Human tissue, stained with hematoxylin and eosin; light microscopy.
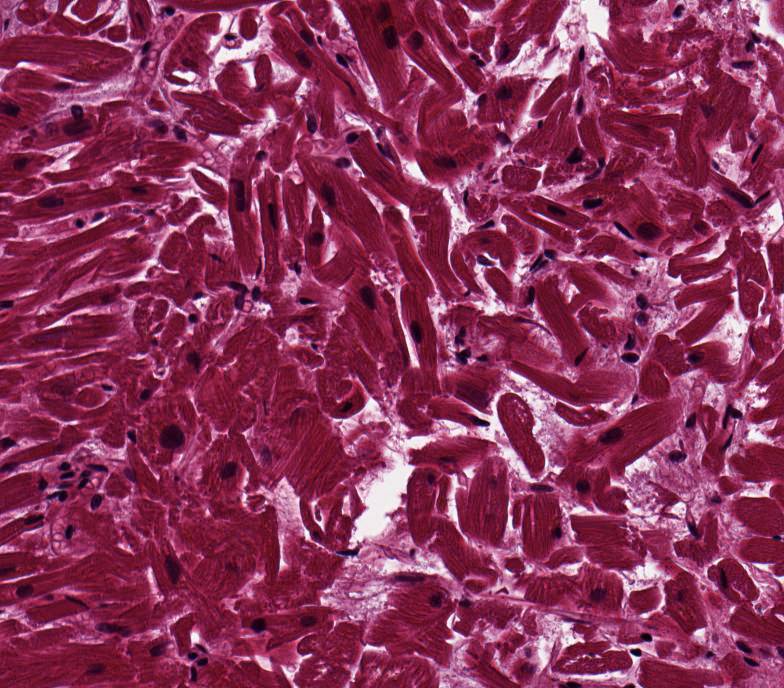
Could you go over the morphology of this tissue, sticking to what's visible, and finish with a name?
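Muscle fibres here run every which way, cut lengthwise, obliquely and across. Some branch and join their neighbours. The narrow spaces between fibres hold scattered small, dark, elongated nuclei of interstitial cells. Not a single fat cell in the field. It's the left ventricle of the heart.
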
